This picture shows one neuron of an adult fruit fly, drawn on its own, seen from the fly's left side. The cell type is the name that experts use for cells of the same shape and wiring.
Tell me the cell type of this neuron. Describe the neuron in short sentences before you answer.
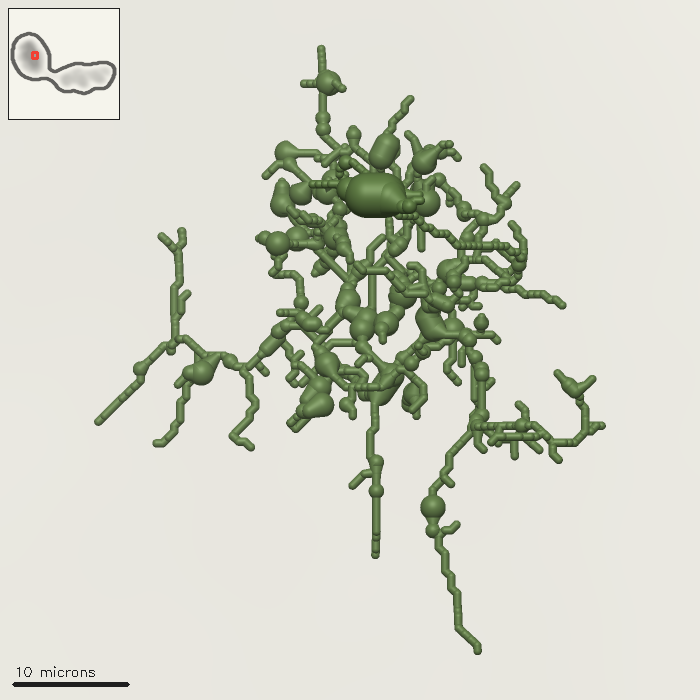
The cell body can be seen at the top of the picture. By the scale bar it is about 55 microns tall in this view. The picture shows dozens of branch ends. Its broad class is optic-lobe intrinsic neuron. The cell type is Cm3.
